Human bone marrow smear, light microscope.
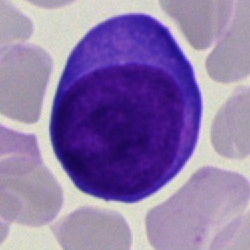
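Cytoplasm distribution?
Broad crescent above the nucleus, only a thin rim below it.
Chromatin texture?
Fine, with no coarse dark clumps.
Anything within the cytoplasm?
No granules visible, no vacuoles seen.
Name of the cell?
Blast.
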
